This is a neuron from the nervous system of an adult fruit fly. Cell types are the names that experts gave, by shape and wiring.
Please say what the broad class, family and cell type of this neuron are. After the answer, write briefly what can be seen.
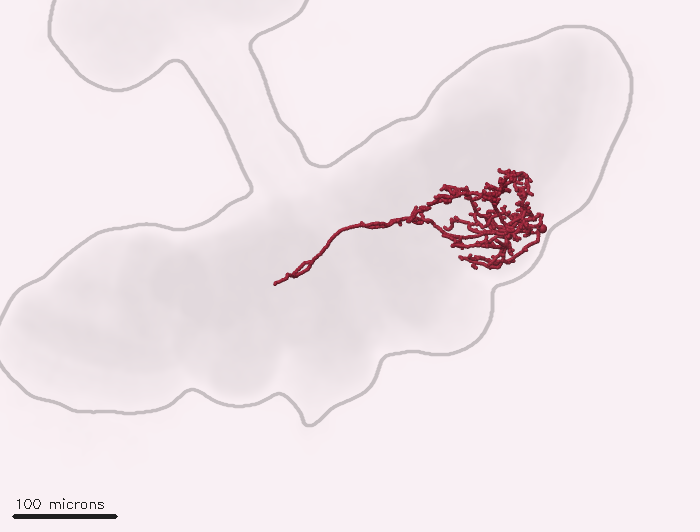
Its broad class is central-brain intrinsic neuron. Its family is hemilineage VLPl2_medial. The cell type is AVLP176_b. Its cell body lies on the right of the picture. From left to right in the picture it spans about 250 microns.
